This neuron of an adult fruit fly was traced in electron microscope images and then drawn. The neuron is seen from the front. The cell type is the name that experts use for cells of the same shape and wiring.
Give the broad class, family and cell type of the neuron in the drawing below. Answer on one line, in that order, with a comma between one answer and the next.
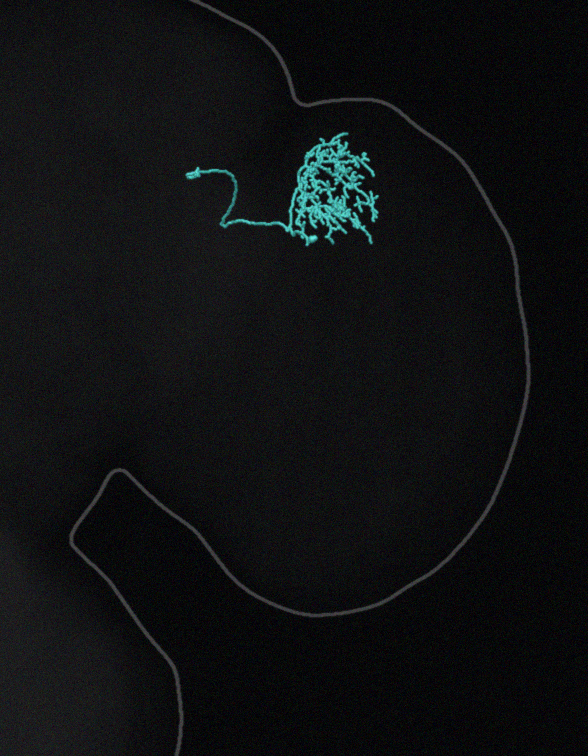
visual projection neuron, MeTu, MeTu3a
